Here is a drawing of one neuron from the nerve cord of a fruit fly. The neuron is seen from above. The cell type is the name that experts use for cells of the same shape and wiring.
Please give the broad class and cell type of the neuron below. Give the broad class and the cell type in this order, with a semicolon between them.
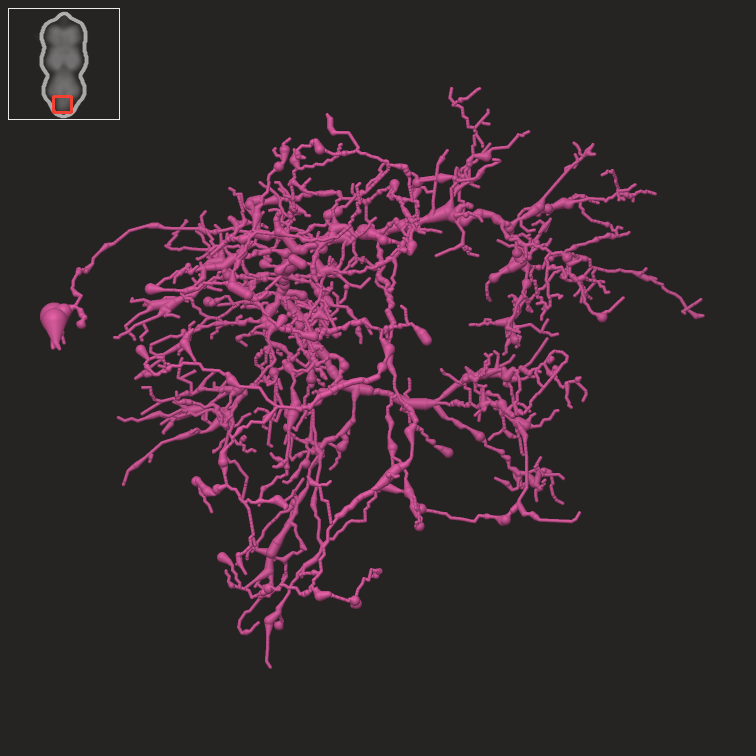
nerve-cord intrinsic neuron; INXXX246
